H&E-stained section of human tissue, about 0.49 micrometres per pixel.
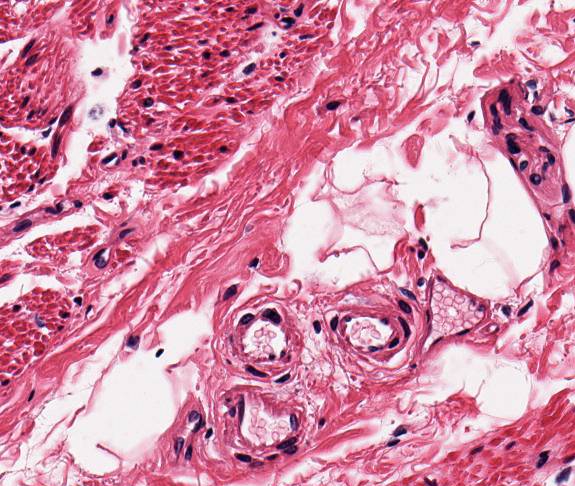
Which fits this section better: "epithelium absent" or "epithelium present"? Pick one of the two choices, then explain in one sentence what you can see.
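Epithelium absent. No epithelial lining is present anywhere in the field.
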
